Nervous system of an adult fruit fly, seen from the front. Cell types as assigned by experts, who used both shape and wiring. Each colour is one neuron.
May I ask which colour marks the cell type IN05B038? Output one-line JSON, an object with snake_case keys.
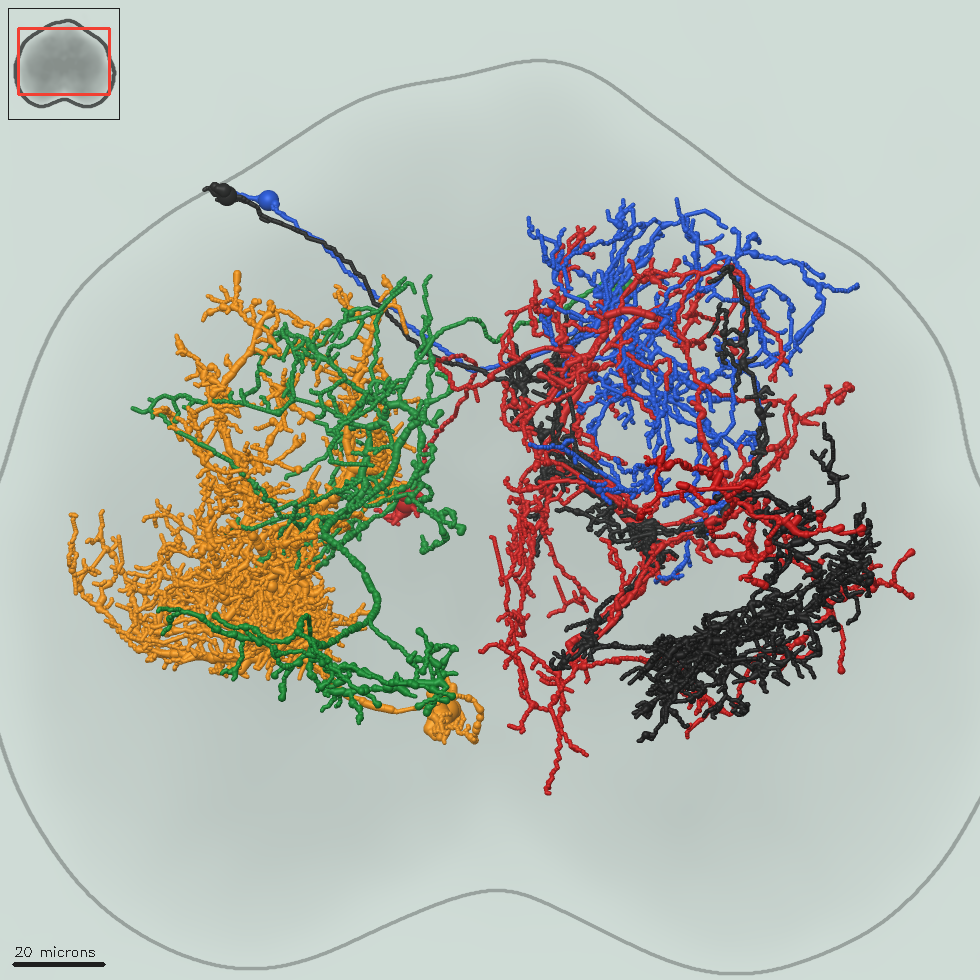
{"colour": "green"}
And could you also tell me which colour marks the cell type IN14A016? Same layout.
{"colour": "blue"}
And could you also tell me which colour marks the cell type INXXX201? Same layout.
{"colour": "black"}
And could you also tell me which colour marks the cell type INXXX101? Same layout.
{"colour": "red"}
